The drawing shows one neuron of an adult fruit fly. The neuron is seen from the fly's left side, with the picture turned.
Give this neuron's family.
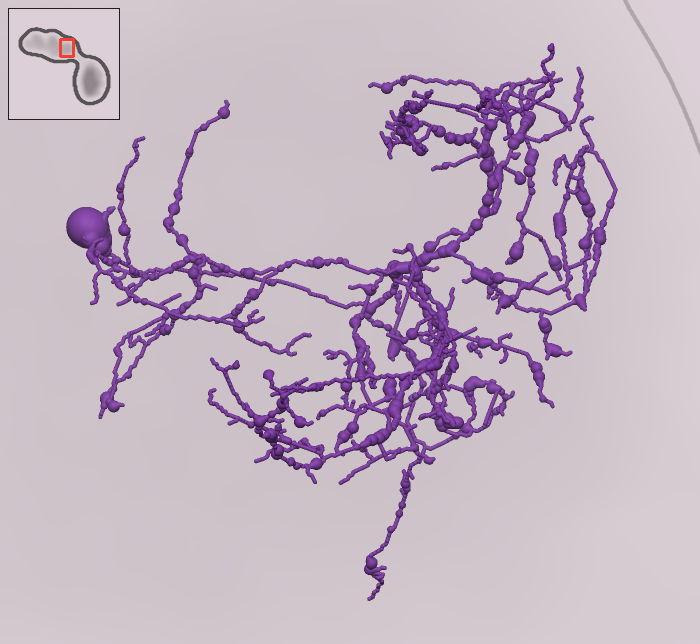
hemilineage 20A.22A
